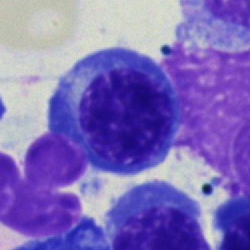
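Erythroblast: a cell with a round, smooth outline, whose nucleus fills most of it and leaves a rim of cytoplasm all the way around. That cytoplasm is deep blue and shows no granules.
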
